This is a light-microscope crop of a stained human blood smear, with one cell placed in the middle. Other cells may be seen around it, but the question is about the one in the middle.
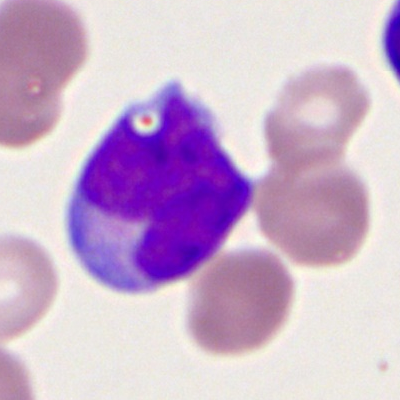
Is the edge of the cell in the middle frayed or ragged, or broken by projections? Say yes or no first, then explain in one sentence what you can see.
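Yes. Small ragged projections extend from the upper edge of the cell.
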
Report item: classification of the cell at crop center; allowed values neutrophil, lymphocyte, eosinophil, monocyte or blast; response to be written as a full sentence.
The cell of interest, in the center, is a blast.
